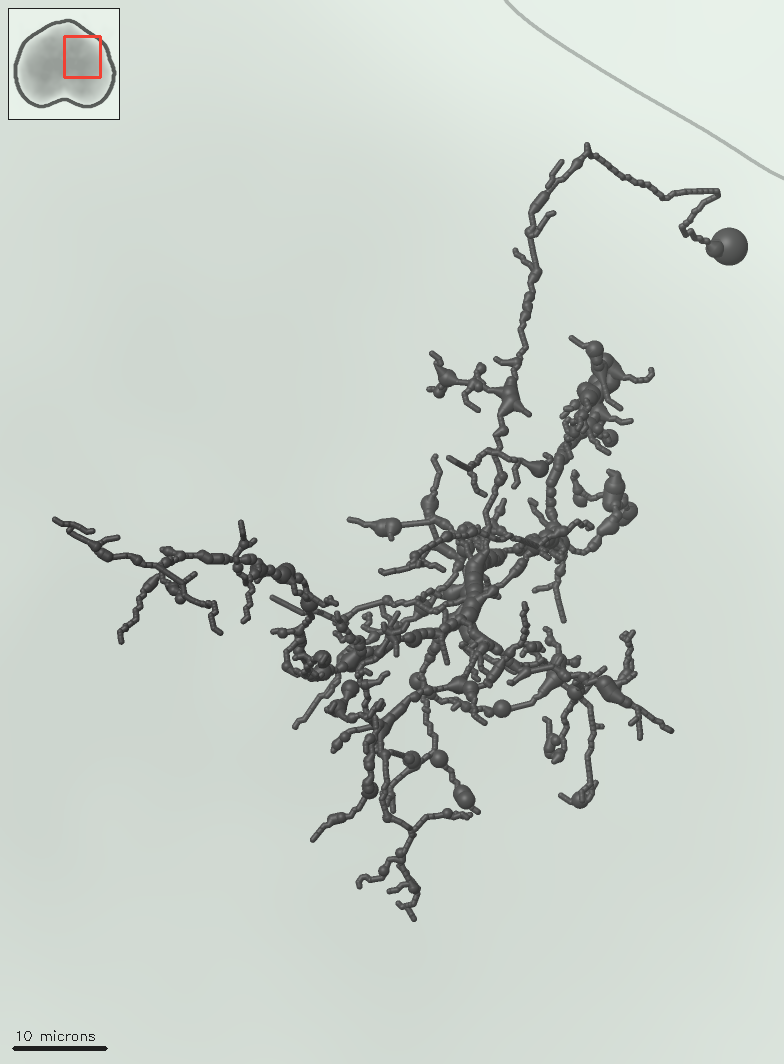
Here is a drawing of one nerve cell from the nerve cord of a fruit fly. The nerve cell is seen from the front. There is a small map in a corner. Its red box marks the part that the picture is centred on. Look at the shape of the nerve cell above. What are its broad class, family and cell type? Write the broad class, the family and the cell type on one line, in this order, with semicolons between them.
nerve-cord intrinsic neuron; hemilineage 19A; IN19A100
